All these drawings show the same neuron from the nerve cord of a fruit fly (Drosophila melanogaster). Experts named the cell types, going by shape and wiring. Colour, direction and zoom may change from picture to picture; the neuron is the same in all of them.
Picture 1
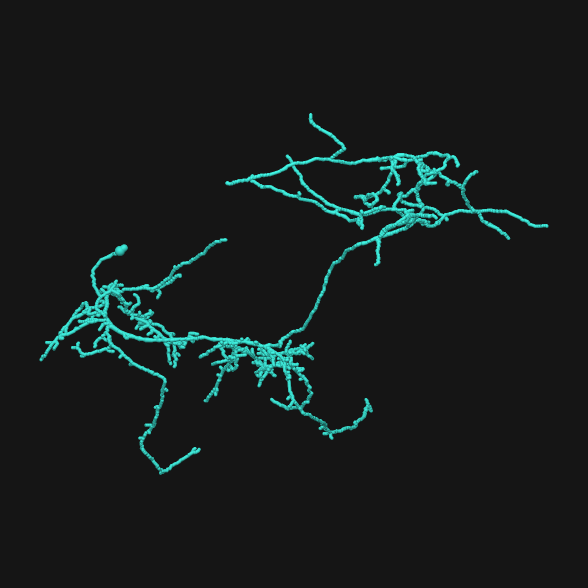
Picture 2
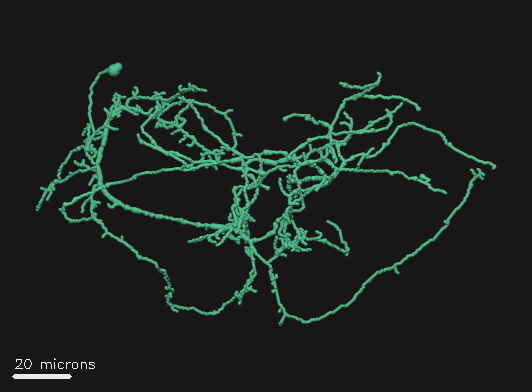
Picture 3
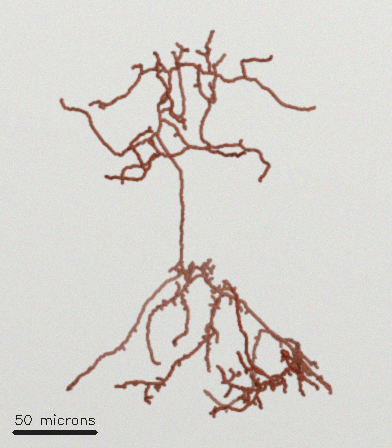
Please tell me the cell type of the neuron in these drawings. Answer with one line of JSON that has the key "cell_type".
{"cell_type": "IN18B035"}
